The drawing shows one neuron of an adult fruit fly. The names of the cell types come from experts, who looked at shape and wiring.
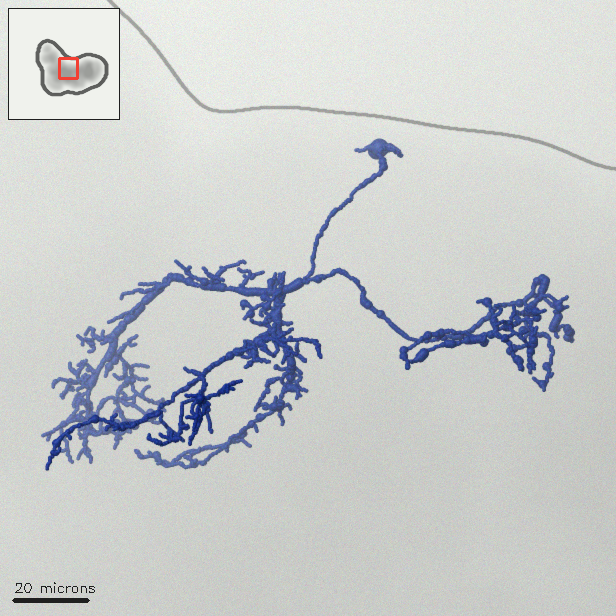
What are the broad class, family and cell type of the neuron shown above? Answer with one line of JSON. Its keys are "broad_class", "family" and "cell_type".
{"broad_class": "central-brain intrinsic neuron", "family": "hemilineage SMPpd1", "cell_type": "SMP341"}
